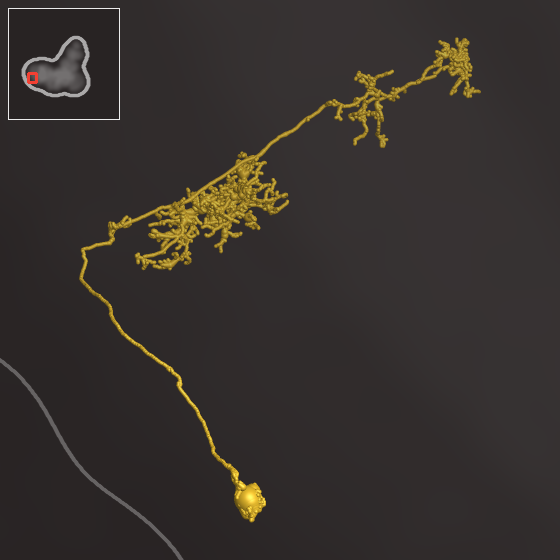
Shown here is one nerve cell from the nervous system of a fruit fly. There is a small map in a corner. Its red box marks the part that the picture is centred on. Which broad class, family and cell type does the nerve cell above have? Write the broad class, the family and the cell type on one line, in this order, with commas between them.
optic-lobe intrinsic neuron, Mi, Mi4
